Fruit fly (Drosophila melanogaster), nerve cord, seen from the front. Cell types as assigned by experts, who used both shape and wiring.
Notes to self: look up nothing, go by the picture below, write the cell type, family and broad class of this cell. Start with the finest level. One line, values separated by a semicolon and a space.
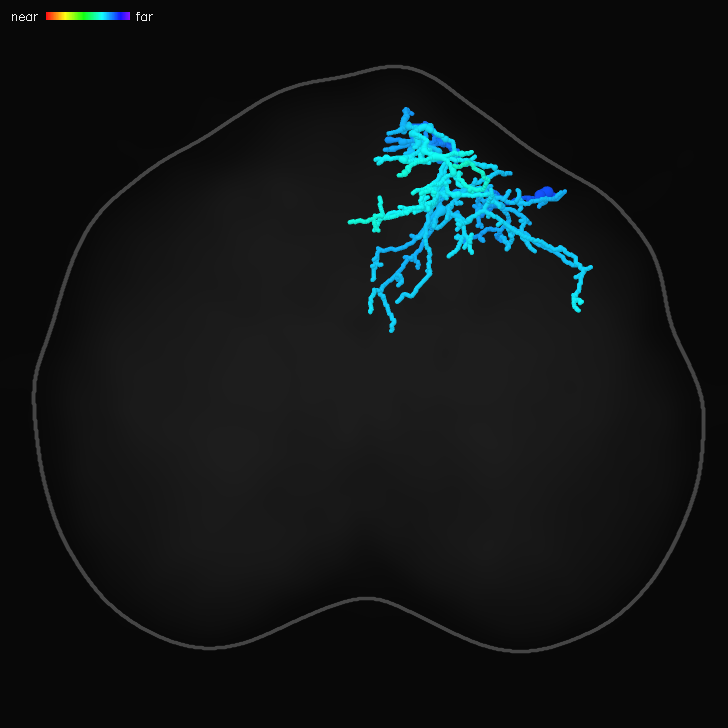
IN12A039; hemilineage 12A; nerve-cord intrinsic neuron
